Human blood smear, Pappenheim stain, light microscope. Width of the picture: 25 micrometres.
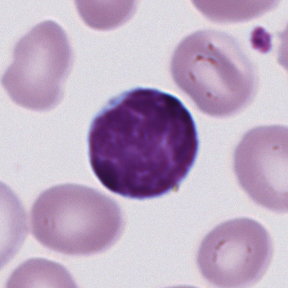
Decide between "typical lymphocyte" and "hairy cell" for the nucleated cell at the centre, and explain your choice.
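This is a typical lymphocyte.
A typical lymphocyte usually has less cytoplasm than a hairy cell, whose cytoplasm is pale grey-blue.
Here the nucleus fills about 90% of the cell's area, and the cytoplasm shows only as a thin pale blue crescent at the upper left edge. The cell measures about 10 micrometres across, about 1.25 times as wide as a whole red cell, and its smooth, round outline has no projections. The nucleus is round, about 9 micrometres across, with dense, coarse chromatin massed in dark purple clumps and no visible nucleoli.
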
